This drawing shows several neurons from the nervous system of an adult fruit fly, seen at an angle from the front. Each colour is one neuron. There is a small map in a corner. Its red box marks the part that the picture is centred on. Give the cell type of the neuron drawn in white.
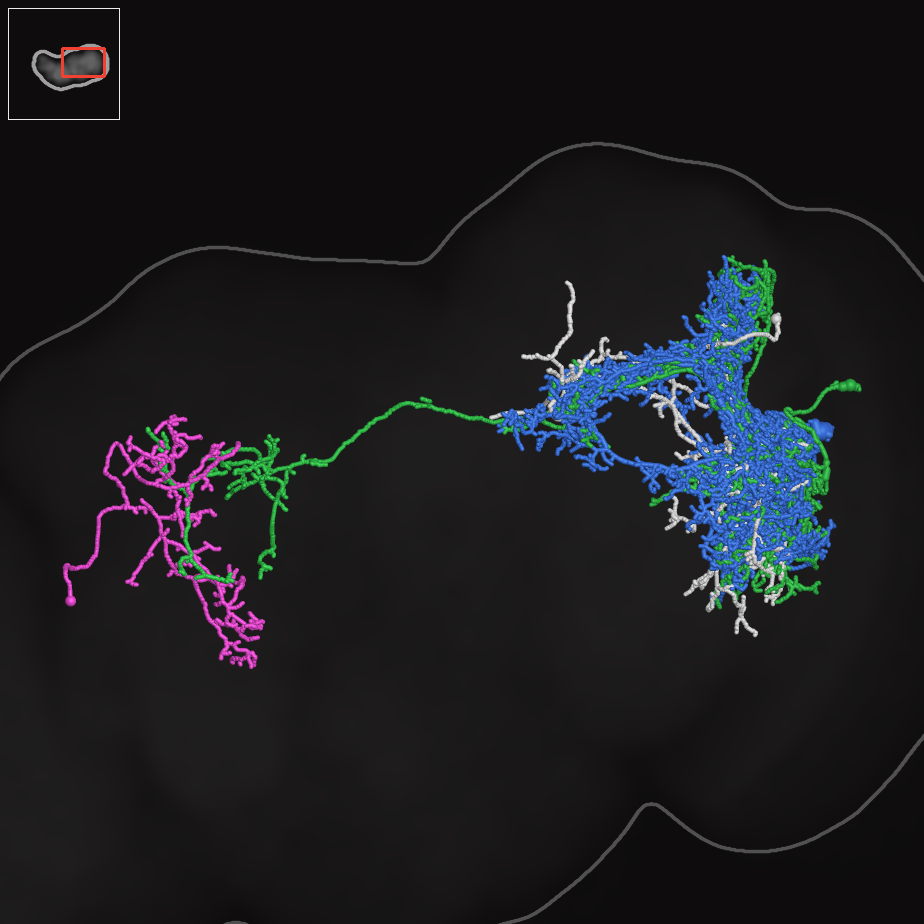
AVLP045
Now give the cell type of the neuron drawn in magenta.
SLP188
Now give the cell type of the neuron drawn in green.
CB0992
